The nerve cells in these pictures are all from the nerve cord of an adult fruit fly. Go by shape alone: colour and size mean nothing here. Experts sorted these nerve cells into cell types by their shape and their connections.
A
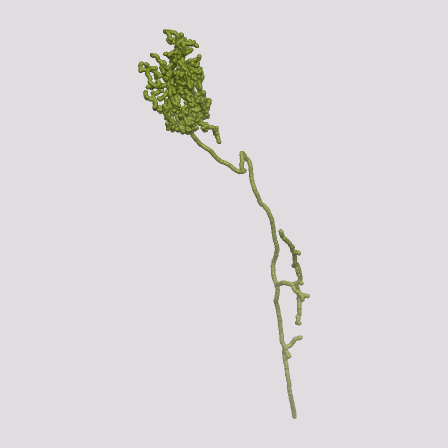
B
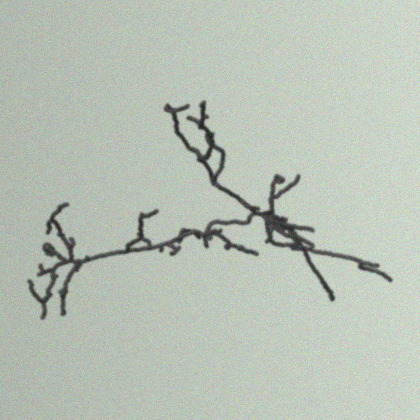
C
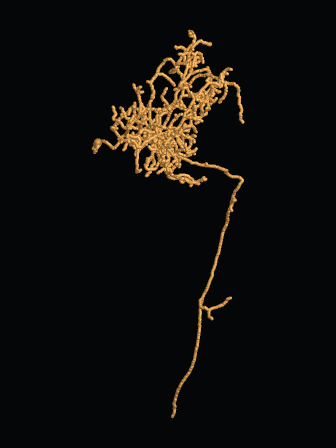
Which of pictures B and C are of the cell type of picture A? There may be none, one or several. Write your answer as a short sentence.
Picture C is of the same cell type.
